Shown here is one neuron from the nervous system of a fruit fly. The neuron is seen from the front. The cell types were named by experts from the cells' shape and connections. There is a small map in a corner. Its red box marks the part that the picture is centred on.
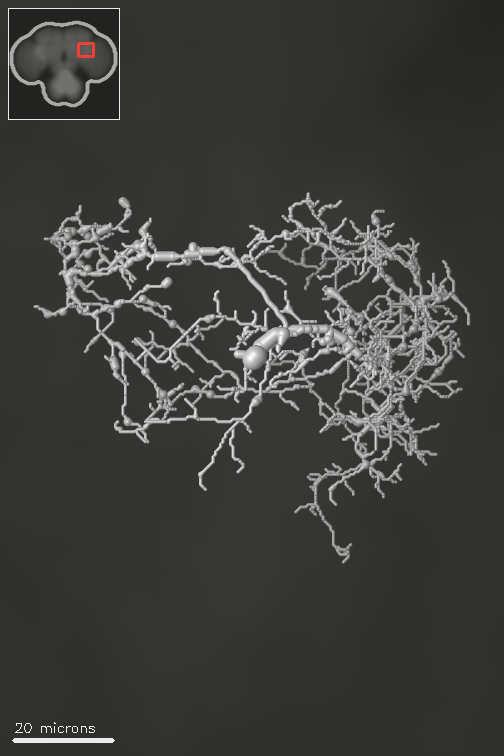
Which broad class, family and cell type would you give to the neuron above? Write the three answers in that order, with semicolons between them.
central-brain intrinsic neuron; hemilineage VLPa1_lateral; CB3684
